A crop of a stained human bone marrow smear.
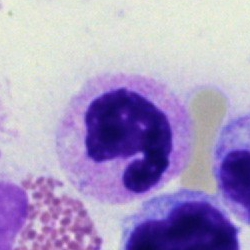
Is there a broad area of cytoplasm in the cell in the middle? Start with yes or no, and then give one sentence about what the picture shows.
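Yes. The cytoplasm is plentiful and pale pink.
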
